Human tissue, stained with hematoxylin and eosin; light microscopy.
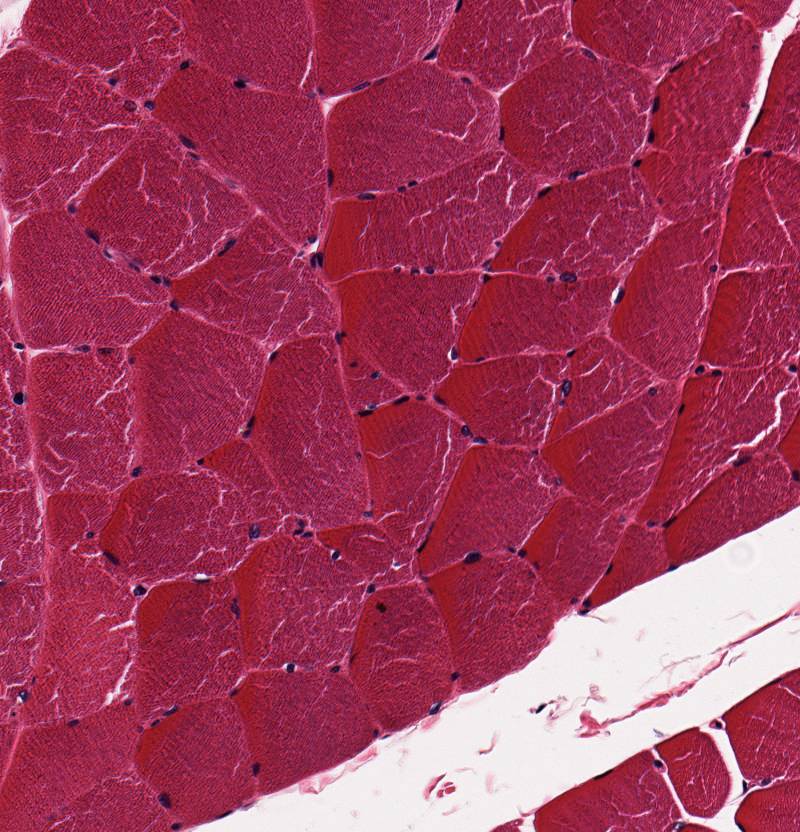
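Skeletal muscle in H&E, checked point by point: fibres polygonal, with angular corners where neighbours meet; dark, flattened nuclei at the fibre edges, not central; only thin pink connective-tissue strands between neighbours; no fat cells among them.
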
